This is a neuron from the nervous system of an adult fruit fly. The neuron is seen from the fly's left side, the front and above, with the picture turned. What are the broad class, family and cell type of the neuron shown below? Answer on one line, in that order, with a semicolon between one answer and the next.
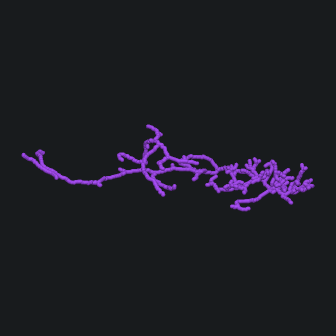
optic-lobe intrinsic neuron; LPi; LPi4a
